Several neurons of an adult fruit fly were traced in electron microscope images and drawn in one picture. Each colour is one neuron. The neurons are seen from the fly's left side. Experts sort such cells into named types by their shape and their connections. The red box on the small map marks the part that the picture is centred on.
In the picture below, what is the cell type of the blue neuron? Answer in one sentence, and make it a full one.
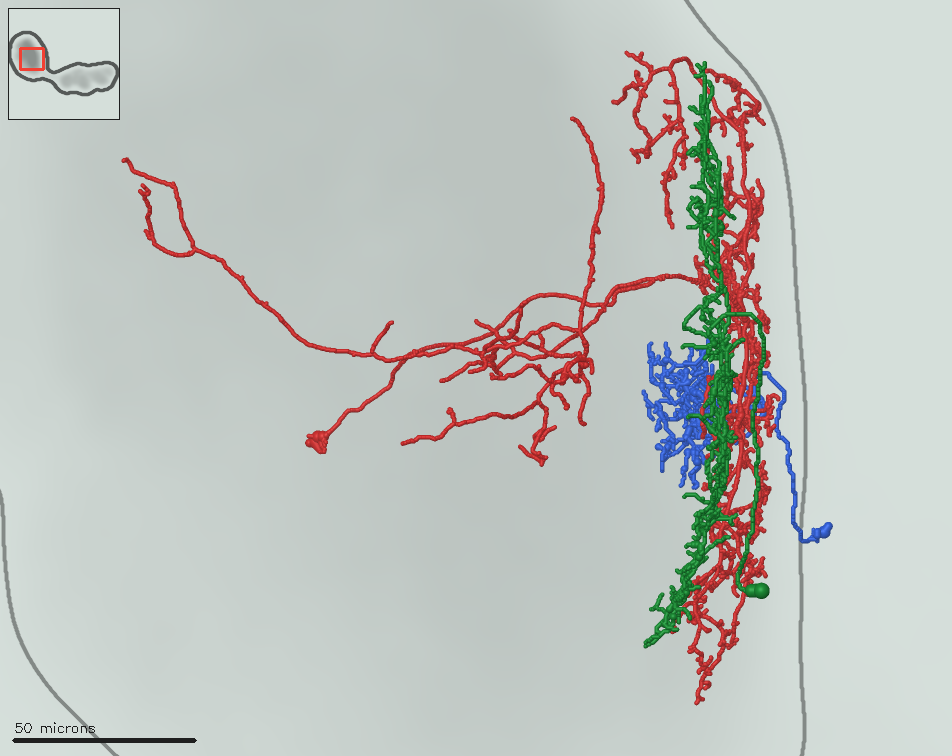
This neuron is classified under the cell type LPi2e.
